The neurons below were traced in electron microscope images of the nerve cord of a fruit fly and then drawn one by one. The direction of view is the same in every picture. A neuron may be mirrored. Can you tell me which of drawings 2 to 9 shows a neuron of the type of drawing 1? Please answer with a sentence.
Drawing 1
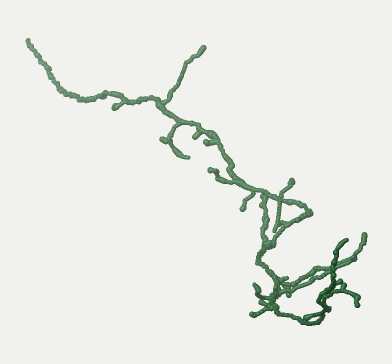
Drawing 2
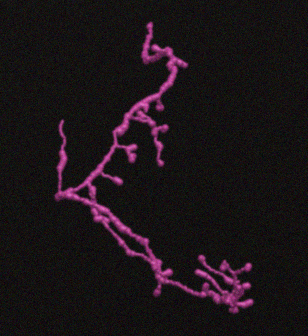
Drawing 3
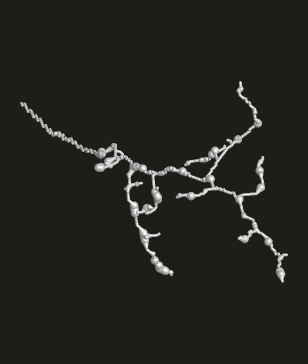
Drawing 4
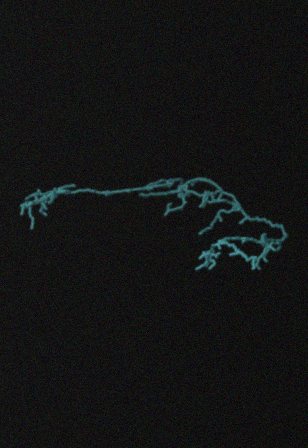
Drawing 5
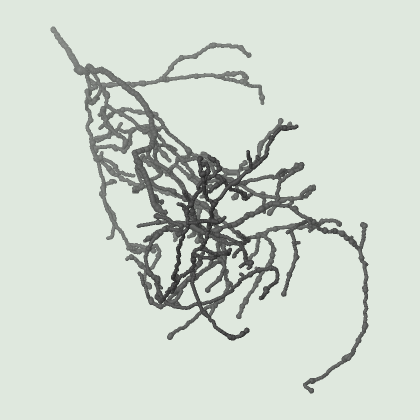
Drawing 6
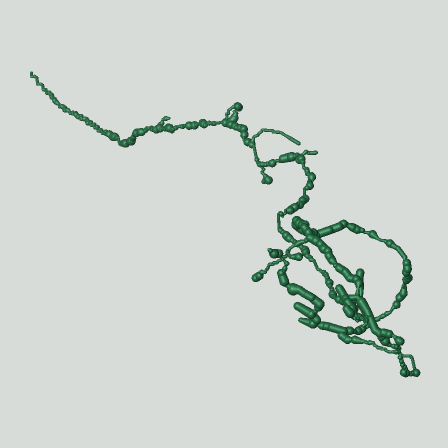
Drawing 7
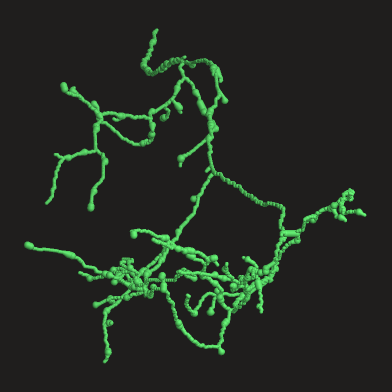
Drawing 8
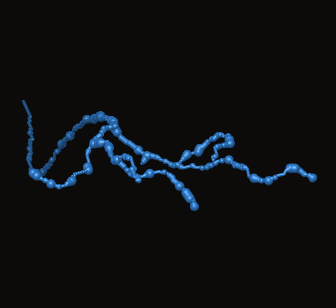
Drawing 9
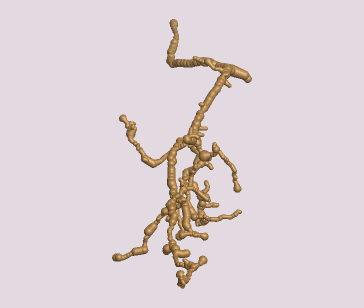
The neuron in drawing 2 is of the same cell type.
